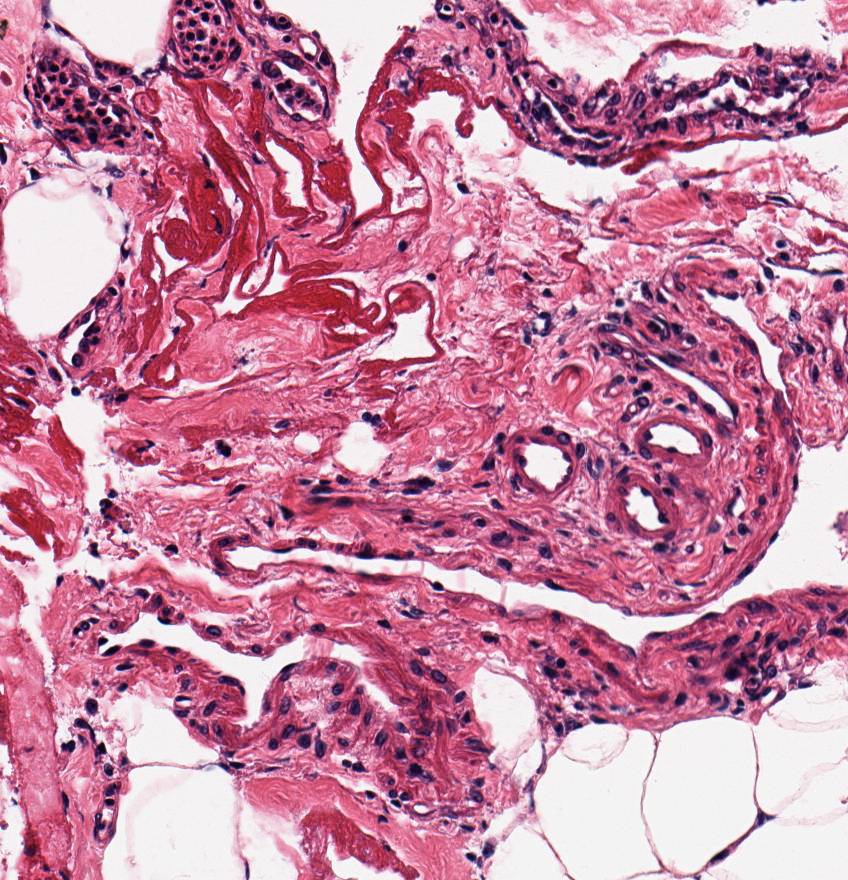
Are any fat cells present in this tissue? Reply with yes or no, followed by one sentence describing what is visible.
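Yes. Adipocytes with thin membranes and clear cytoplasm lie in the lower right corner of the field.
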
